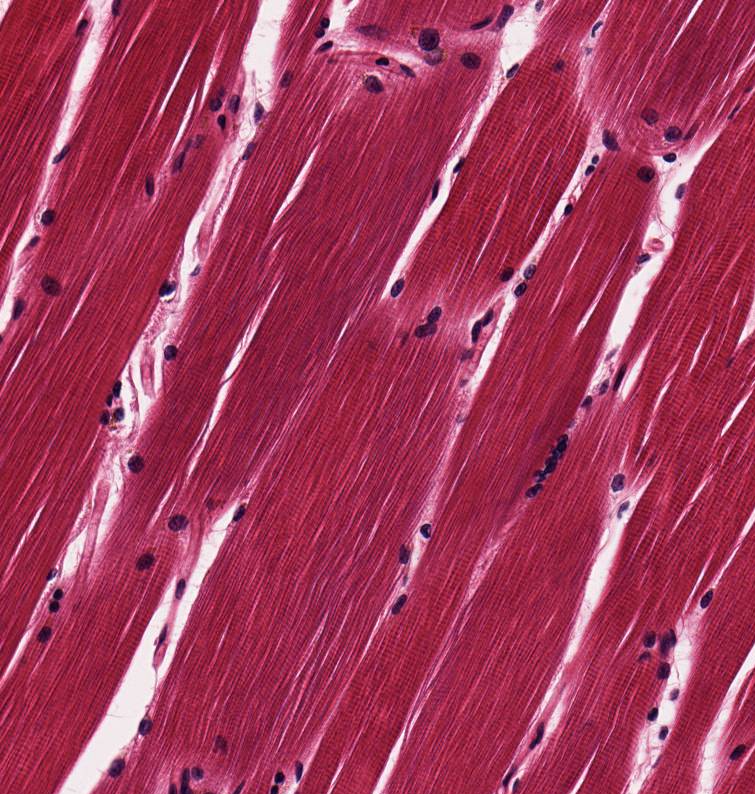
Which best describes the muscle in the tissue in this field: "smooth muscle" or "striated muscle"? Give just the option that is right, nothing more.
Striated muscle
